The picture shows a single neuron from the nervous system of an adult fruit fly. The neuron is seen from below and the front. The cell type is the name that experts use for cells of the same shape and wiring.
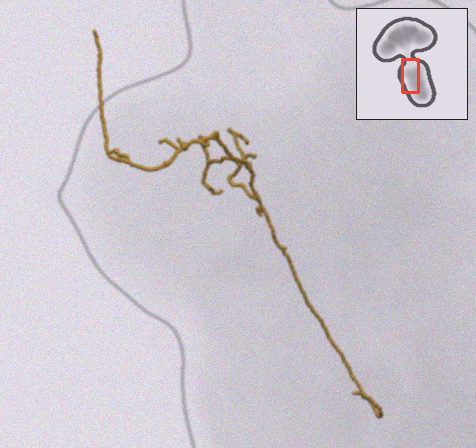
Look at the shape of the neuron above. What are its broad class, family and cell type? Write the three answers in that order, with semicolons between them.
sensory neuron entering the nerve cord; class mechanosensory proprioceptive; SNpp19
